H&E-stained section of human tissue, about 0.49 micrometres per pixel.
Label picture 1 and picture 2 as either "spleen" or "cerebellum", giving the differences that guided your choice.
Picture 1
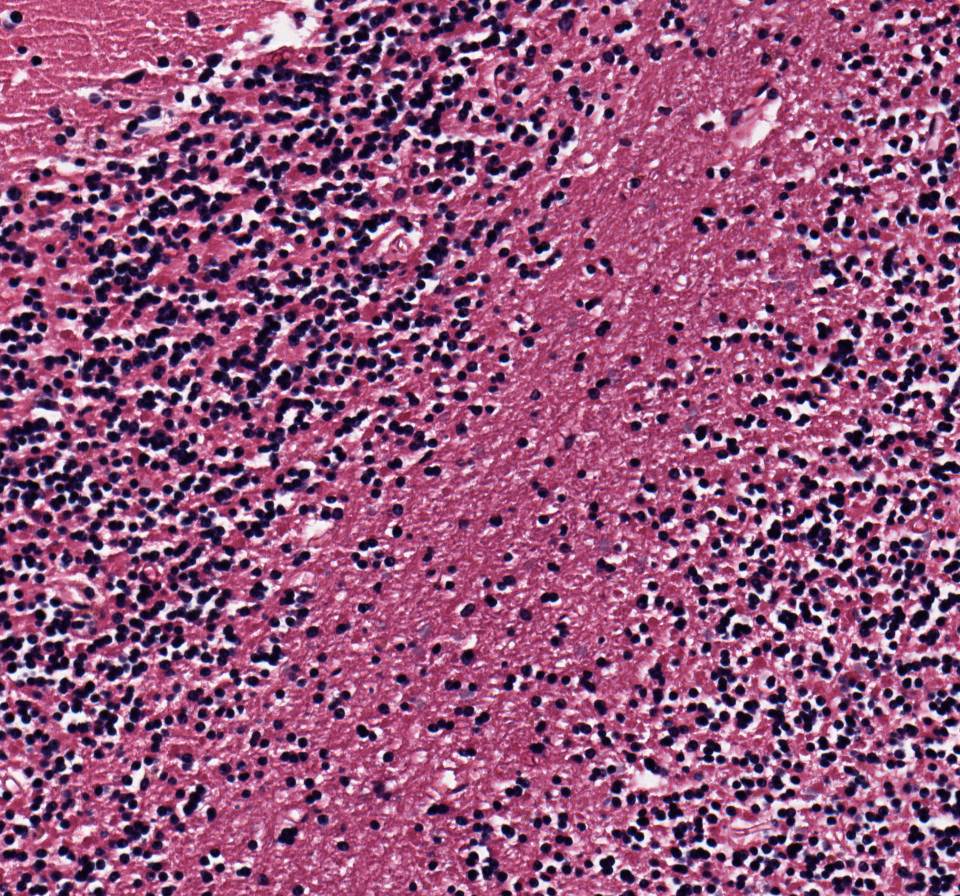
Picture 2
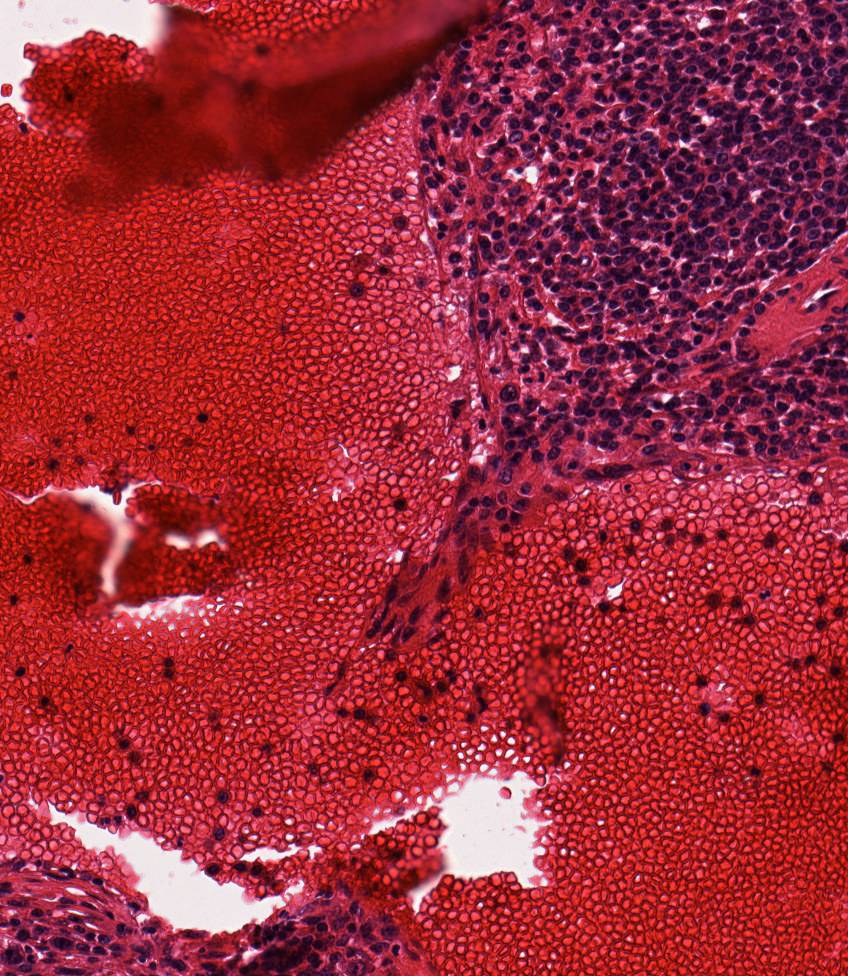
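Here the cerebellum is picture 1, and the spleen is picture 2. In picture 1 I see a paler, less cellular band crossing the middle diagonally, from upper right toward lower centre, with dense zones on either side. Those zones are packed with small, round, very dark nuclei with scant visible cytoplasm. In picture 2, though, tightly packed bright red blood cells fill most of the field, with single dark-nucleated cells scattered among them.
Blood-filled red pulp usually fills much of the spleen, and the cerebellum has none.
In the upper right of picture 2 there's a dense sheet of small cells with round dark nuclei and scant cytoplasm.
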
